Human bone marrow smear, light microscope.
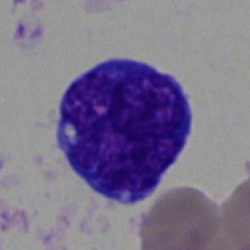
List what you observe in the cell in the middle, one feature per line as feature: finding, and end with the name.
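Outline: roughly round, more or less.
Nucleus: takes up nearly the whole cell.
Cytoplasm: just a thin deep blue rim.
Vacuole: one, small and clear, at the left edge.
Cell type: blast.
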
